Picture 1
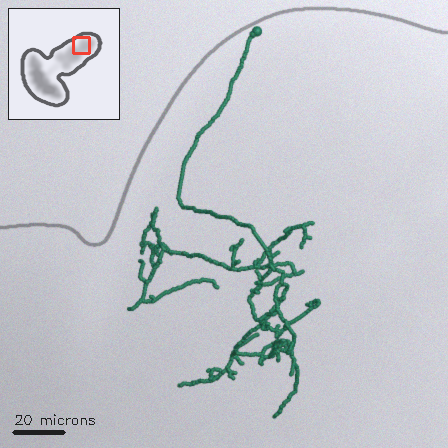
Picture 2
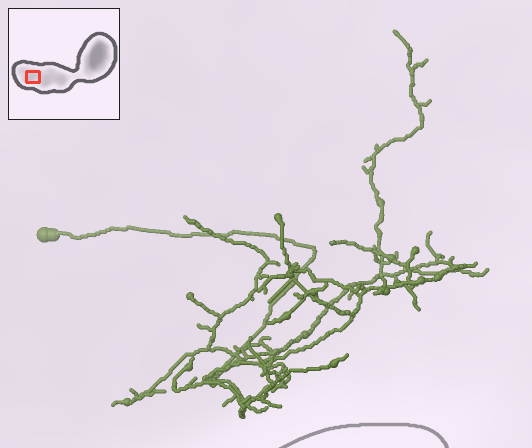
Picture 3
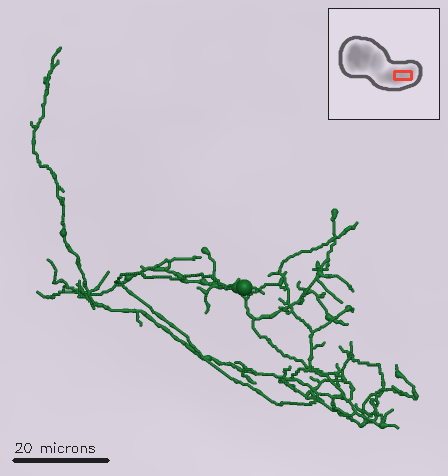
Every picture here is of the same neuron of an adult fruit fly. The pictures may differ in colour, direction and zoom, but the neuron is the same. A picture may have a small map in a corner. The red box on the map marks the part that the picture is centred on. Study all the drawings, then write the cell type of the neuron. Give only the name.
IN09B052_a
